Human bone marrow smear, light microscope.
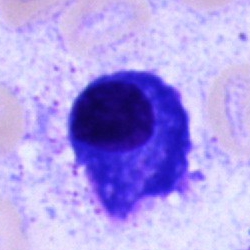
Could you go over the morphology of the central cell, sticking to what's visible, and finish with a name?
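Very dark, dense chromatin stains an almost uniform deep purple, and no nucleoli are visible in the nucleus. Abundant deep blue cytoplasm lies mostly below and to the right of the nucleus, without distinct granules. This is a plasma cell.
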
